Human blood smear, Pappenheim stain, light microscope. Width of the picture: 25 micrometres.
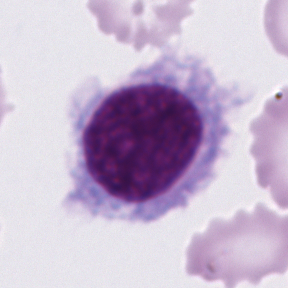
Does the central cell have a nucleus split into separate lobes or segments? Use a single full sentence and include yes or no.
No, the nucleus is not split into segments; it is one compact round, oval or kidney-shaped mass.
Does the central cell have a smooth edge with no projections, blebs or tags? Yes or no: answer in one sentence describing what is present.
No, this cell has a rough edge, ragged or bearing projections, blebs or tags.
